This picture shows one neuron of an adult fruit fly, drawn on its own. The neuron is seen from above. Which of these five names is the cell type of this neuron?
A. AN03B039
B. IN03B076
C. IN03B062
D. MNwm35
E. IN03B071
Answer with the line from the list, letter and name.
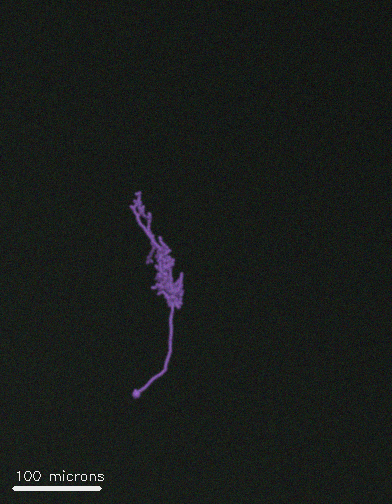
C. IN03B062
